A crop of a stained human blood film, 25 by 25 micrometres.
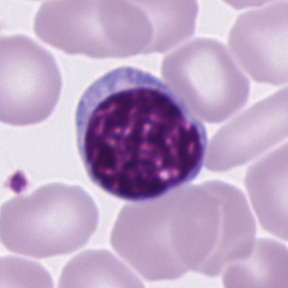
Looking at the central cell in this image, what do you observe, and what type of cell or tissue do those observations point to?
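This cell measures about 12 by 11 micrometres. Its nucleus is round in outline, about 10 micrometres across, and fills about 80% of the cell's area, with no lobes or deep clefts. The chromatin is dark purple and coarsely clumped. Pale blue cytoplasm forms a crescent that is widest on the upper-left side of the nucleus. The cell is a typical lymphocyte.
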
